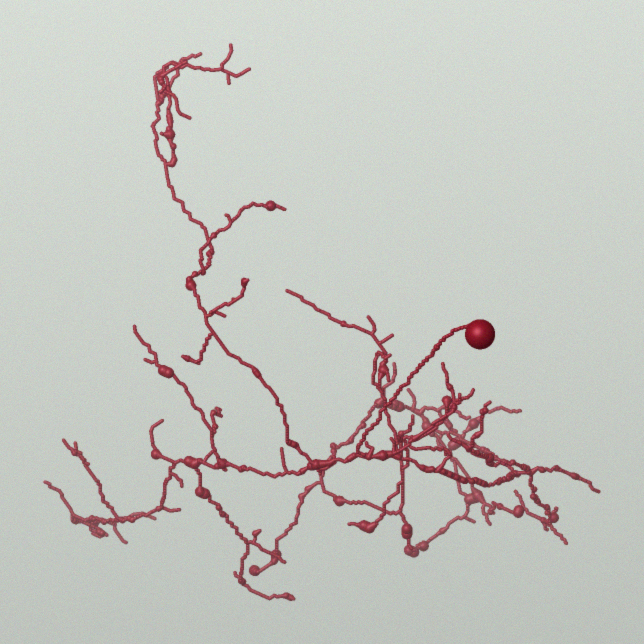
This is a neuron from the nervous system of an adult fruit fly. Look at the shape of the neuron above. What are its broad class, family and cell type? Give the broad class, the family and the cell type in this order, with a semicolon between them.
nerve-cord intrinsic neuron; hemilineage 09A; IN09A081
